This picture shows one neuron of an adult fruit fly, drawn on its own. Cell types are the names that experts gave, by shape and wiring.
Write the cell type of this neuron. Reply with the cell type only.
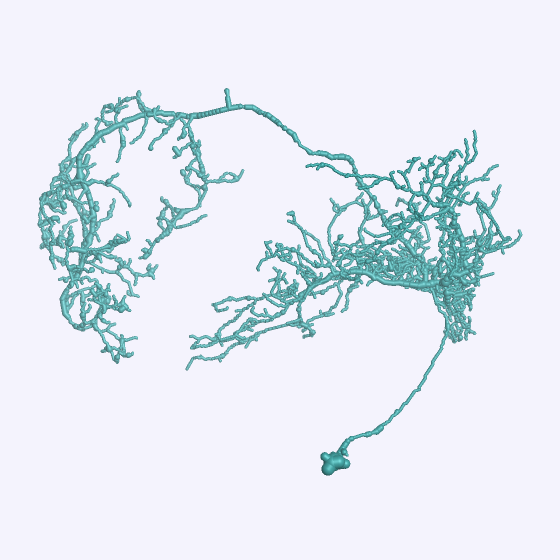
AVLP464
